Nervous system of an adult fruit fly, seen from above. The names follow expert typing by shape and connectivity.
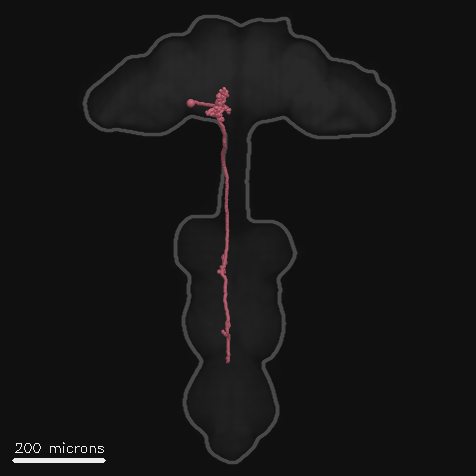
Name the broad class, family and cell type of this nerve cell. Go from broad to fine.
descending neuron; hemilineage LB12; DNge017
